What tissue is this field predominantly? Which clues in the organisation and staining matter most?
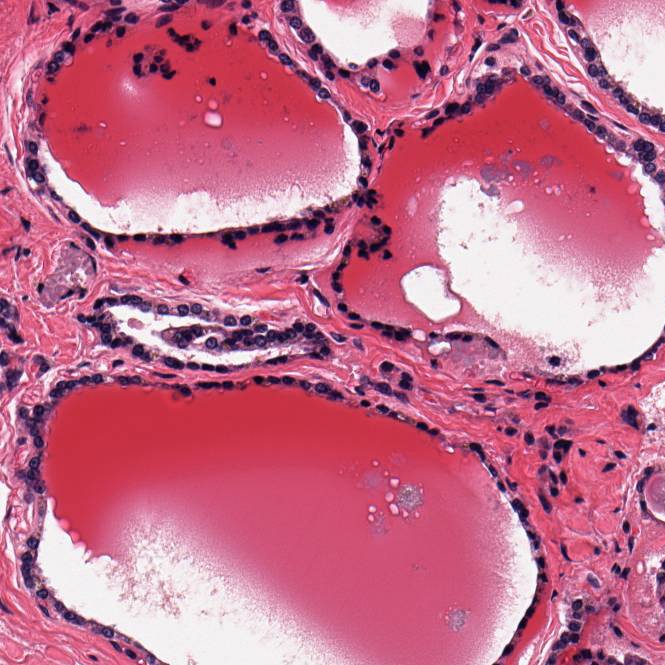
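What the field mainly shows is the thyroid follicle. Each space has a single layer of flattened to low cuboidal lining cells with small, round, dark nuclei that do not overlap.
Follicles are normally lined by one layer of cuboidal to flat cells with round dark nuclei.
Along one side of most spaces the pink content fades to white, cracked-looking areas, a processing artefact.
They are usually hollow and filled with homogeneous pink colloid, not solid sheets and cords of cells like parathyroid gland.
Between the spaces lies pink fibrous stroma with scattered spindle-shaped nuclei.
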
